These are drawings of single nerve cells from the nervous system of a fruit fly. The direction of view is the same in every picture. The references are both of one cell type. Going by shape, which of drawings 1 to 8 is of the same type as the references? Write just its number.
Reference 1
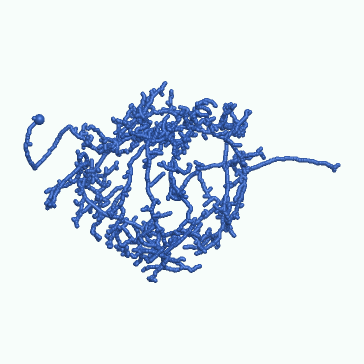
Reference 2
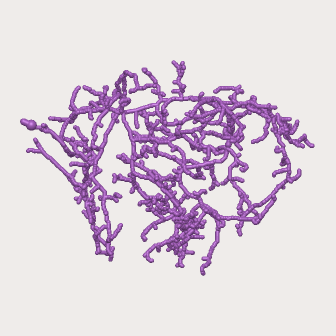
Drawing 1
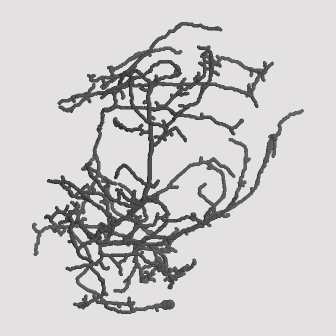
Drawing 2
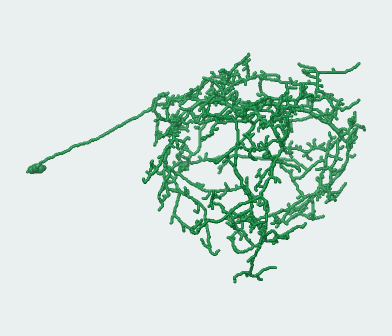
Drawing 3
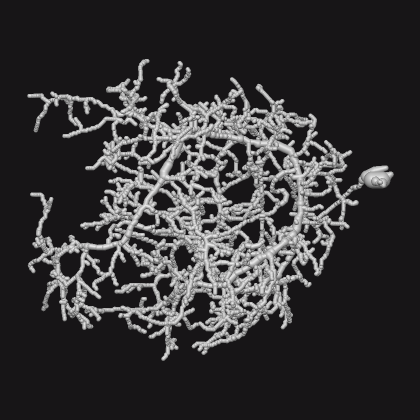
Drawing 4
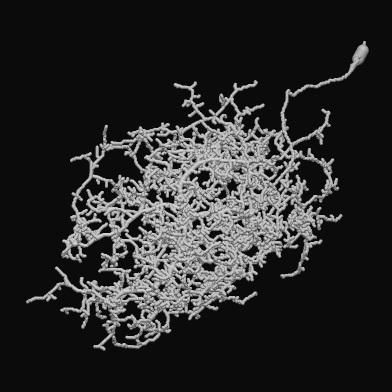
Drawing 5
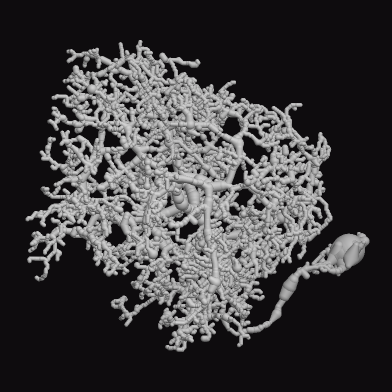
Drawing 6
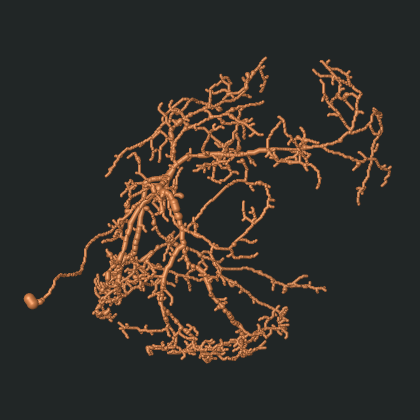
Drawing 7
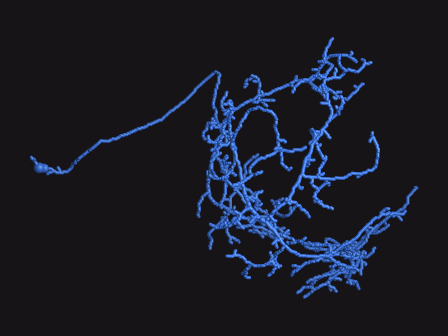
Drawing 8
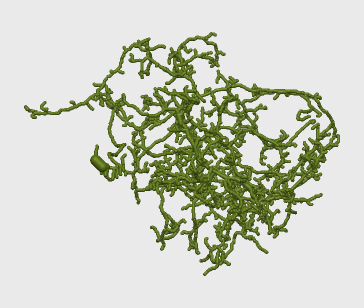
2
